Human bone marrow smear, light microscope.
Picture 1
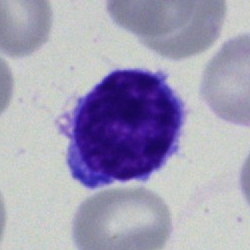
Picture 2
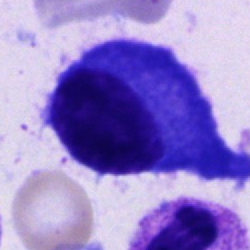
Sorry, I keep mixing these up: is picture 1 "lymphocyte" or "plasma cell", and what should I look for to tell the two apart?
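Picture 1: lymphocyte. Picture 2: plasma cell. Taking the lymphocyte item by item, its chromatin is dark purple and coarsely clumped, with paler patches between the clumps. Its cytoplasm is scant, showing mainly as a narrow blue rim at the lower left, and holds neither granules nor vacuoles.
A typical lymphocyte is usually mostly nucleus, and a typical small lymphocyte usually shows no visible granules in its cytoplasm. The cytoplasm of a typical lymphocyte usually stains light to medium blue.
A small, pale, frayed fringe juts from its left edge. Turning to the plasma cell, its outline is irregular, with the cytoplasm drawn out into a tapering tail toward the lower right and small fuzzy projections along the upper and left borders. The cytoplasm is plentiful, lying mostly to the right of the nucleus, and is stained an intense deep blue, with no distinct granules. The nucleus stains a darker purple than this cytoplasm.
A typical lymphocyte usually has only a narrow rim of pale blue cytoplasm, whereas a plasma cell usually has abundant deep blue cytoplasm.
The two pictures differ in just this way: a narrow blue rim in the lymphocyte against plentiful, intense deep blue cytoplasm in the plasma cell.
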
